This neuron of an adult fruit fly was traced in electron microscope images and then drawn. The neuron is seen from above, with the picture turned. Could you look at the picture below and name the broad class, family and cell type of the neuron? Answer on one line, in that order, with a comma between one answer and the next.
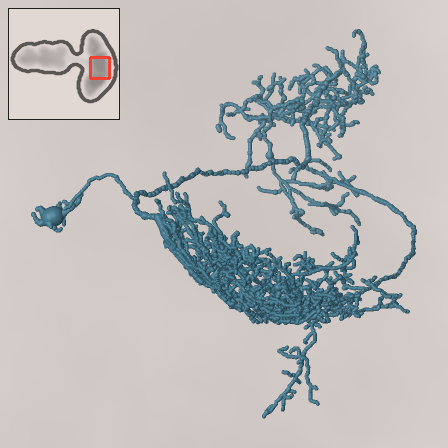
central-brain intrinsic neuron, hemilineage DM2_central, SMP285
